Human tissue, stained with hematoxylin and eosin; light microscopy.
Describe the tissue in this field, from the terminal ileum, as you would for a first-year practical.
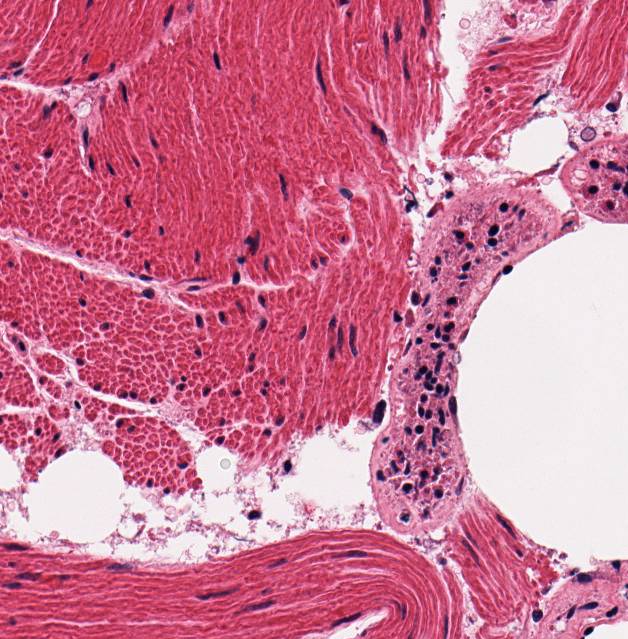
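Start with the upper left: pink muscle fibres fill most of it. Look next at the left-centre, where the fibres are cut across and appear as many small polygonal pink profiles. Now drop to the bottom edge, along which a band of wavy muscle fibres runs horizontally. Between that band and the upper muscle mass lies loose, pale, wispy connective tissue with small round empty spaces.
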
